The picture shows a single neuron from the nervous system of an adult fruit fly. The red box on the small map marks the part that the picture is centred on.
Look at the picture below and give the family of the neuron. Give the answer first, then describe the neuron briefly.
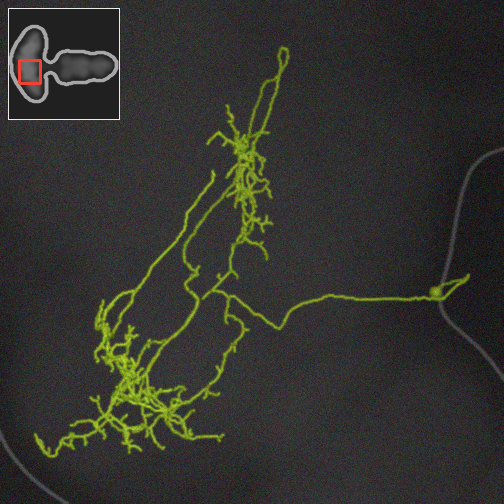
Its family is hemilineage VLPl&p1_posterior. It is a central-brain intrinsic neuron. It is in the brain and does not reach the nerve cord. The cell body is on the right of the picture. Dozens of branch ends can be seen.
